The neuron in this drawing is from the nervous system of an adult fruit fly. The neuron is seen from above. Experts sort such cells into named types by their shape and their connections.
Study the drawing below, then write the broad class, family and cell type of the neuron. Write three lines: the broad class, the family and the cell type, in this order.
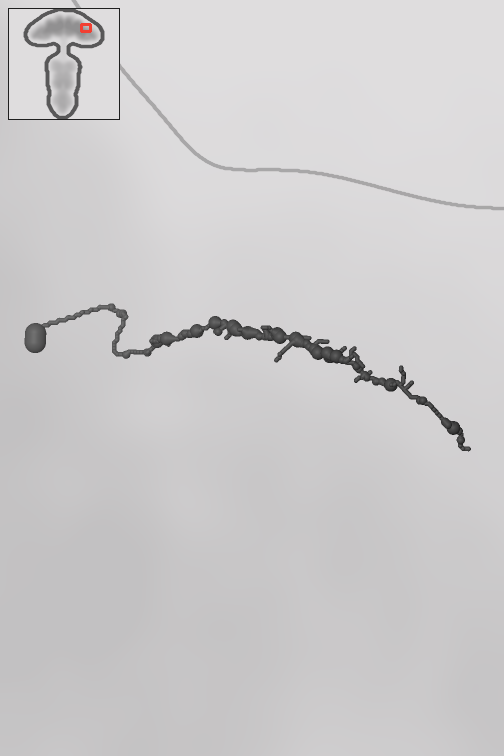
optic-lobe intrinsic neuron
Dm
Dm3b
